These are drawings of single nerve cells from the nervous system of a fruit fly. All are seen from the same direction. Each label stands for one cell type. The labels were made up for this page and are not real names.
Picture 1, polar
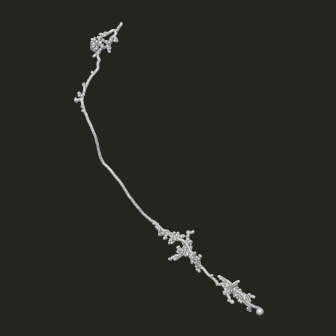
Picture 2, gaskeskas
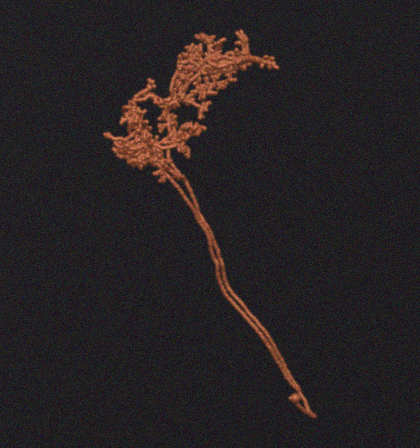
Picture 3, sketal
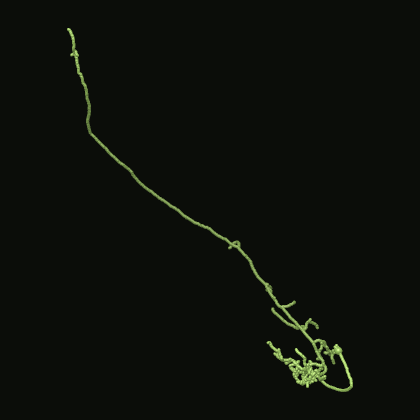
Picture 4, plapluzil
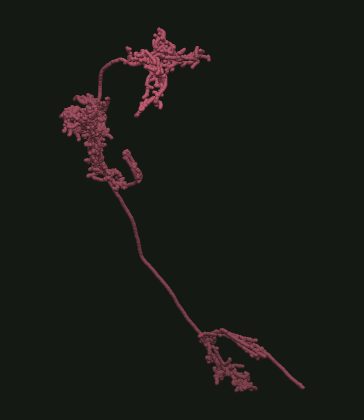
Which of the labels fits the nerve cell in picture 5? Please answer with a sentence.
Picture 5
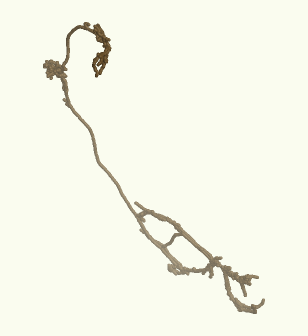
It belongs to plapluzil.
